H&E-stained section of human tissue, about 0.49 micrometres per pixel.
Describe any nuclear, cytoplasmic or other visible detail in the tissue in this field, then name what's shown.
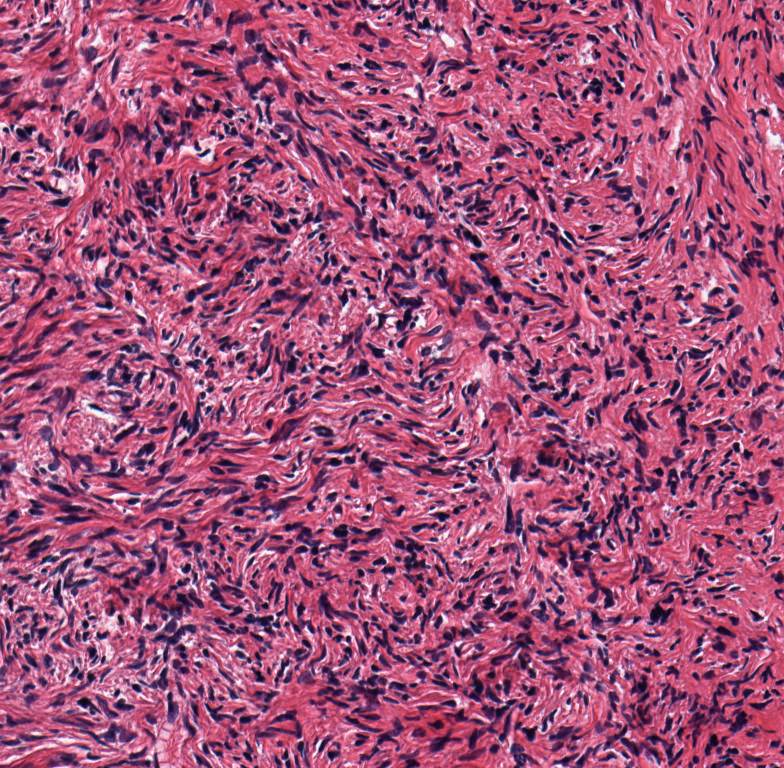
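Spindle cells throughout, in short, intersecting, swirling fascicles; no lobules or compartments. Nuclei dark, elongated, often wavy or tapered at the ends. Cytoplasm scant and indistinct, no visible cell borders, blending into surrounding pink fibres. Pink collagen fibres between spindle cells across the field. Tissue: ovary.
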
